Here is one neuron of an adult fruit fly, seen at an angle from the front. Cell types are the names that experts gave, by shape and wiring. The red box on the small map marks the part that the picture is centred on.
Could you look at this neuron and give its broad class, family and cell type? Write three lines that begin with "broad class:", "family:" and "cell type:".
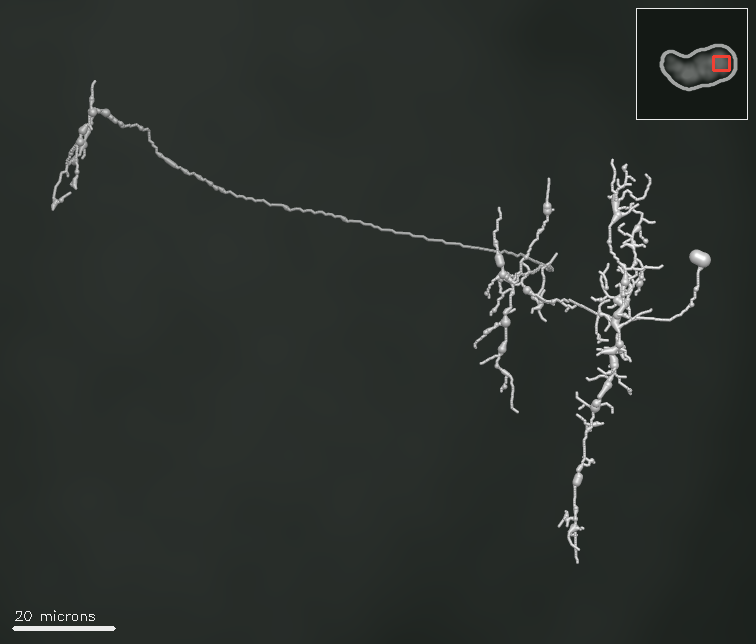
broad class: optic-lobe intrinsic neuron
family: Tm
cell type: Tm16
